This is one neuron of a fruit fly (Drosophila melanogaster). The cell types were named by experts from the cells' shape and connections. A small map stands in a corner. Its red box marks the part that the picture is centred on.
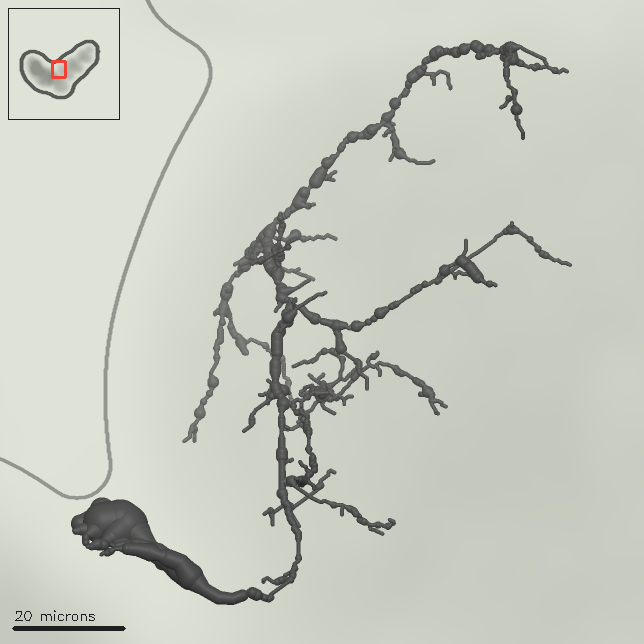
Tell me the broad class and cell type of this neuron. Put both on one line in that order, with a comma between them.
motor neuron of the nerve cord, Acc. tr flexor MN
